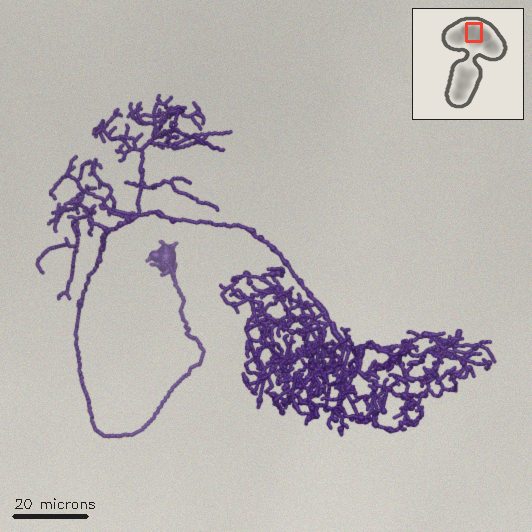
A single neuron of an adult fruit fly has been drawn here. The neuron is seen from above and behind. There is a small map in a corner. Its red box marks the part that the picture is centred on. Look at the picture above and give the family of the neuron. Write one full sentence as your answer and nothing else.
By family, this neuron is grouped as hemilineage LALv1_dorsal.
